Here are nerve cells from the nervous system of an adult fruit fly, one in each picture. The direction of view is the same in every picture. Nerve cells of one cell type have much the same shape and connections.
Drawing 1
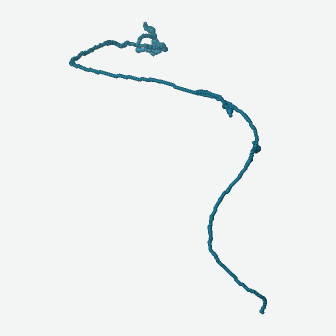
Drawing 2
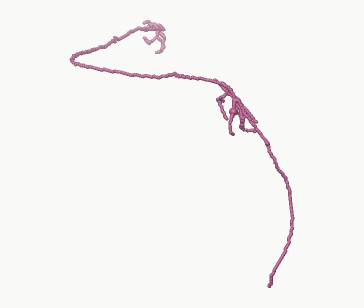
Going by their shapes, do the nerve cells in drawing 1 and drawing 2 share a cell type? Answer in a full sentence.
They are of the same cell type.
